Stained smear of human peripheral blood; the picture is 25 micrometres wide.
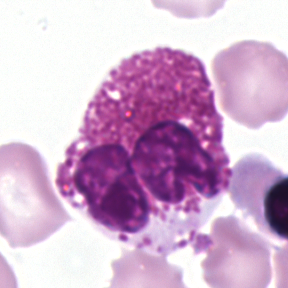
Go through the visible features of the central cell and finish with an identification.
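Two nuclear lobes lie side by side in the lower half of the cell. Coarse, round, reddish-pink granules pack the cytoplasm, crowding most densely in the region above the nucleus. This cell is an eosinophil.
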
